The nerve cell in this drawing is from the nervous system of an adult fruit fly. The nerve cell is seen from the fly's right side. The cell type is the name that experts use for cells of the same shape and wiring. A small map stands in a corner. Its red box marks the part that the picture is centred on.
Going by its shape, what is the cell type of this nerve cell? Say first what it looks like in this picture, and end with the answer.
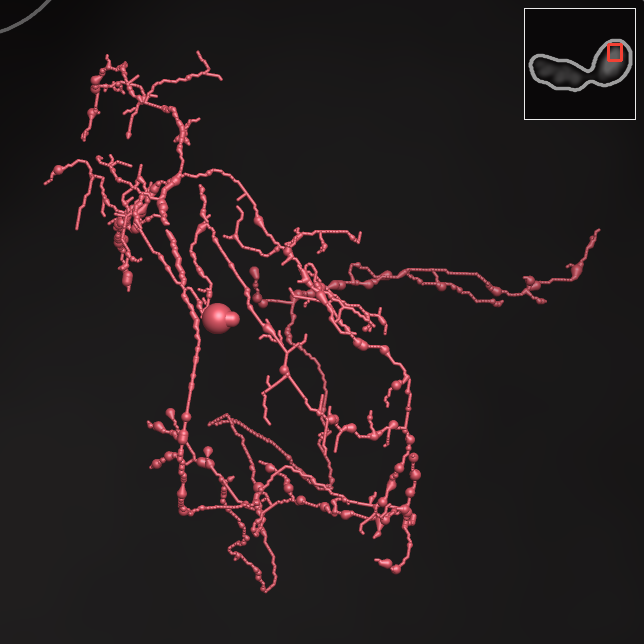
Dozens of branch ends can be seen. In this view it is about as wide as it is tall. Its broad class is central-brain intrinsic neuron. The cell type is SLP375.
